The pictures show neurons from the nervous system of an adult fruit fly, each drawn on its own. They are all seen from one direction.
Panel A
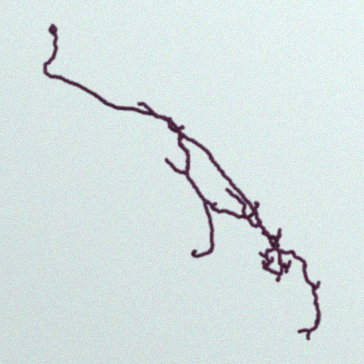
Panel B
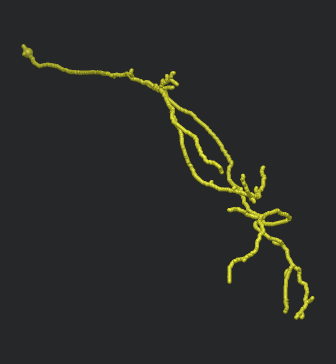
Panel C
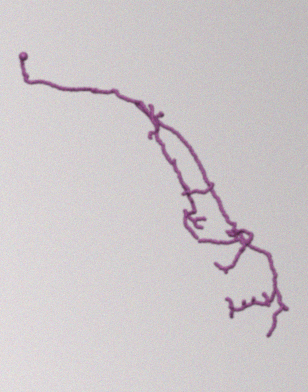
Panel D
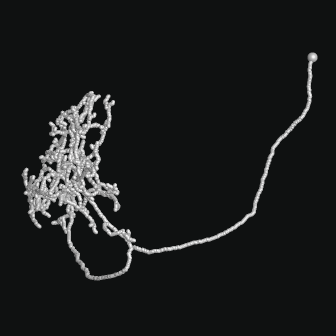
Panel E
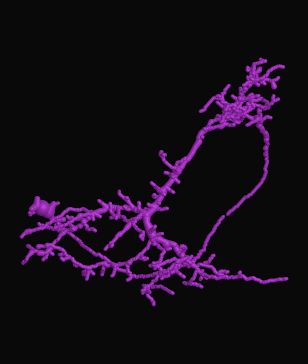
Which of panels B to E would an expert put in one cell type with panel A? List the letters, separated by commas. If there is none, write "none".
B, C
